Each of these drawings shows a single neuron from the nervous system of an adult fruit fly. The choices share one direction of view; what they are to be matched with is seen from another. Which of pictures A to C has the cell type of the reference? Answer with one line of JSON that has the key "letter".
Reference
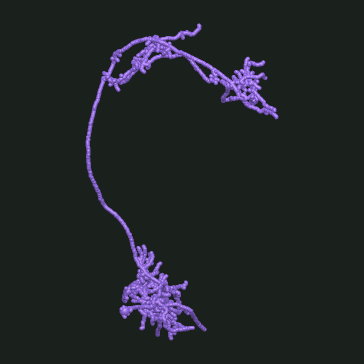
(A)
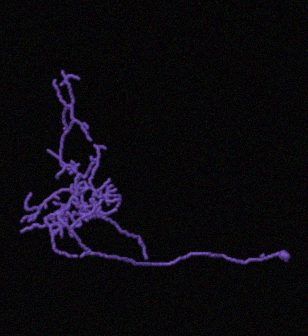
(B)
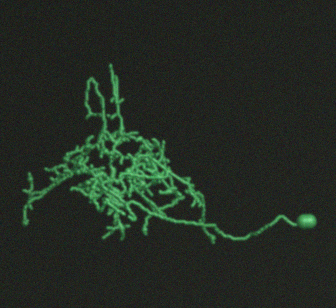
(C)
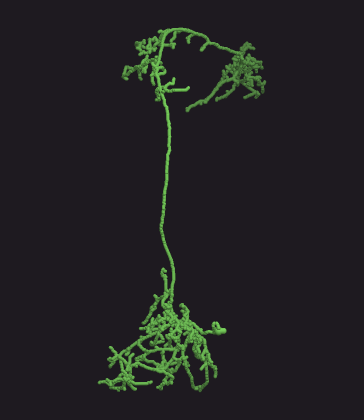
{"letter": "C"}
